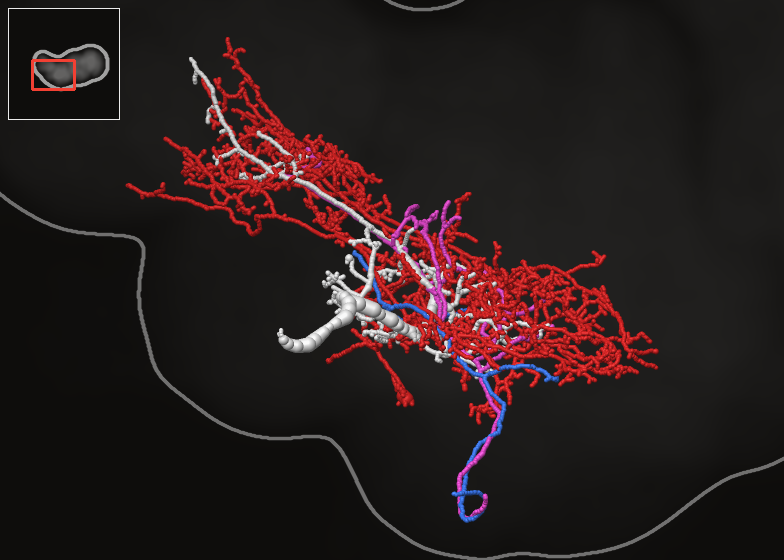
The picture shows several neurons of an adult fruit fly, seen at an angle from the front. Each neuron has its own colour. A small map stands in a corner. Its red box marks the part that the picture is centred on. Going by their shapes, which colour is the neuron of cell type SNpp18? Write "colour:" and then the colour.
colour: blue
